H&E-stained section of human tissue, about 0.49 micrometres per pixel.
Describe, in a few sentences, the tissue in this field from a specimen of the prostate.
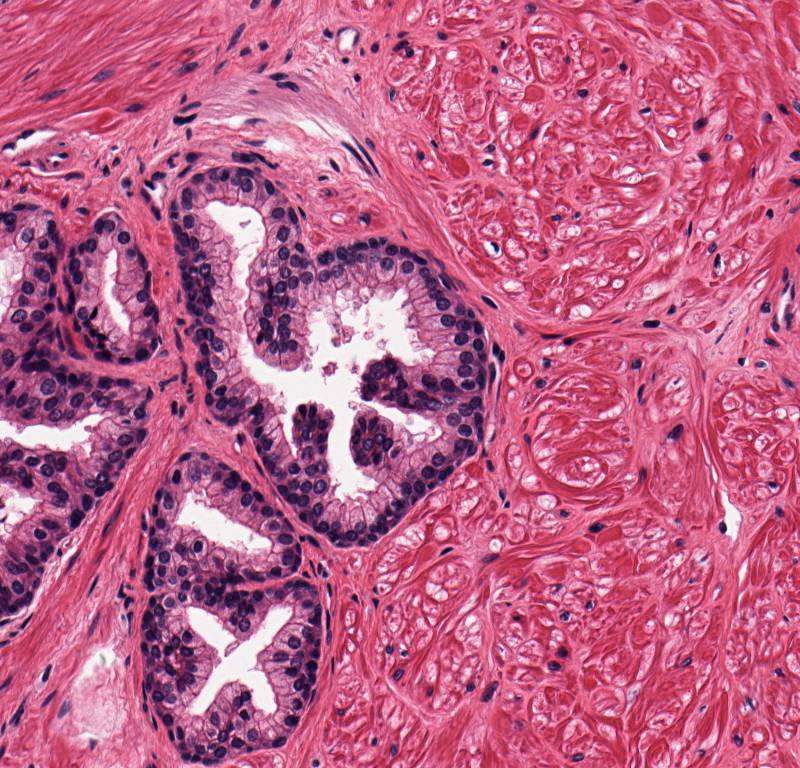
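Glands take up the left half here, while the right half has rounded nests of pale cells split up by pink fibrous bands. The gland lumens are irregular, with the epithelium folding in, and the lower gland has an X-shaped lumen. Tall columnar cells with pale cytoplasm line the glands. Over in the nests, the cells have clear, vacuolated cytoplasm and small dark nuclei.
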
